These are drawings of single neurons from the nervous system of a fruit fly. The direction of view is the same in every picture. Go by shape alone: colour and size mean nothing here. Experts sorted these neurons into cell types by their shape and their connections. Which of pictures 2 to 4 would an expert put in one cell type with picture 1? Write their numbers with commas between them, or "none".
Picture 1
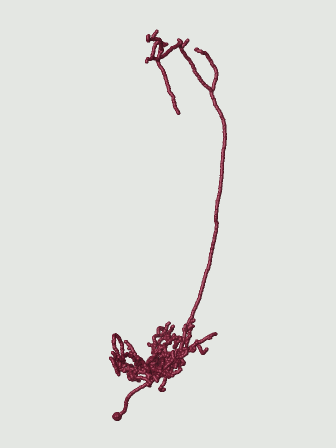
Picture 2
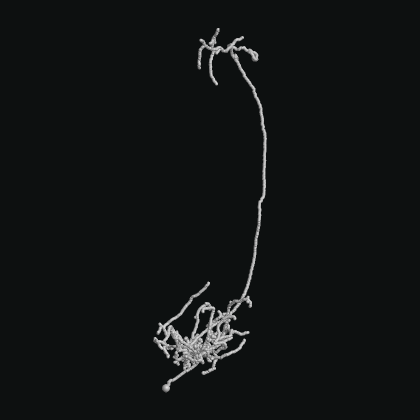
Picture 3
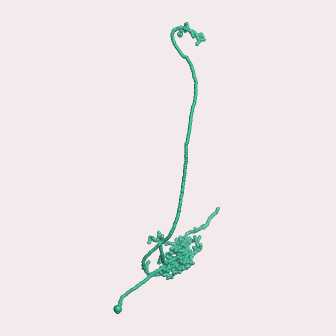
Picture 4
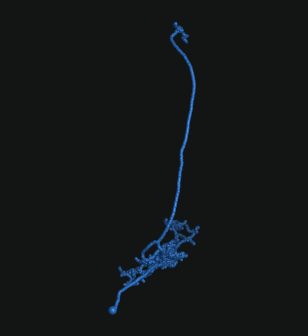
2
